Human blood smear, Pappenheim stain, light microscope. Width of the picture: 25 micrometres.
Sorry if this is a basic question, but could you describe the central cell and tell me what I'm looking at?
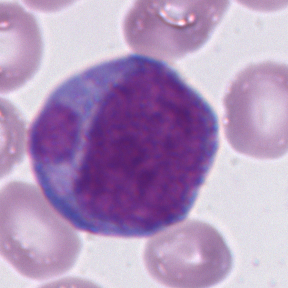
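Starting with the outline, I notice it is somewhat angular, made of several short flattened sides rather than a perfect circle. The edge itself looks smooth, with no blebs or hair-like projections. Inside, a pale vertical band separates a smaller purple area on the left from the main nuclear mass. The chromatin strikes me as finely granular, with no coarse dark clumps. I'd put the cell at about 16 micrometres across, with the nucleus filling about 70% of its area. My name for it: promyelocyte.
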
